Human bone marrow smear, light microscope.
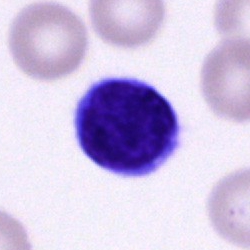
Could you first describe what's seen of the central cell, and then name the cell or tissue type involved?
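Round, smooth outline first. The nucleus takes up nearly the whole cell, so whatever cytoplasm there is shows only as a very thin bluish rim at the edge. The chromatin looks dark purple and coarsely clumped. This is a lymphocyte.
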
